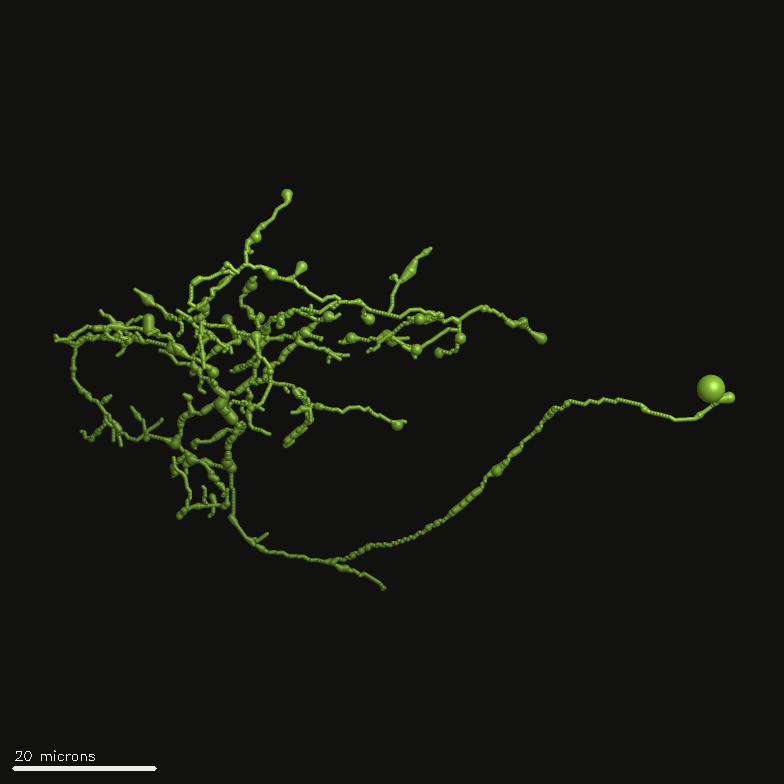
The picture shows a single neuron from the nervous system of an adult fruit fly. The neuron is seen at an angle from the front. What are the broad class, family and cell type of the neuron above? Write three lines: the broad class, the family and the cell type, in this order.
central-brain intrinsic neuron
hemilineage MD_SA1
GNG269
